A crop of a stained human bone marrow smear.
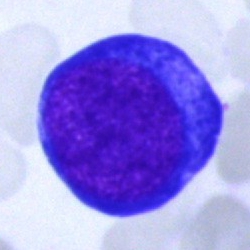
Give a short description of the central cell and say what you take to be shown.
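Smooth, roughly round outline. Nucleus off-centre, toward the left. Chromatin finely granular, evenly stippled purple. Cytoplasm without visible granules. Cell: proerythroblast.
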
